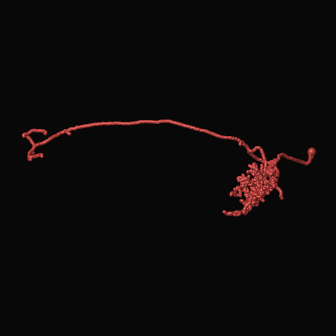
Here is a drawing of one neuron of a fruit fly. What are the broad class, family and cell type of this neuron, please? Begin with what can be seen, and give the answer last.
Its cell body lies on the right of the picture. As drawn here it is more than twice as wide as it is tall. It is a central-brain intrinsic neuron. Its family is hemilineage VLPl&d1_lateral. It is of cell type CB3184.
